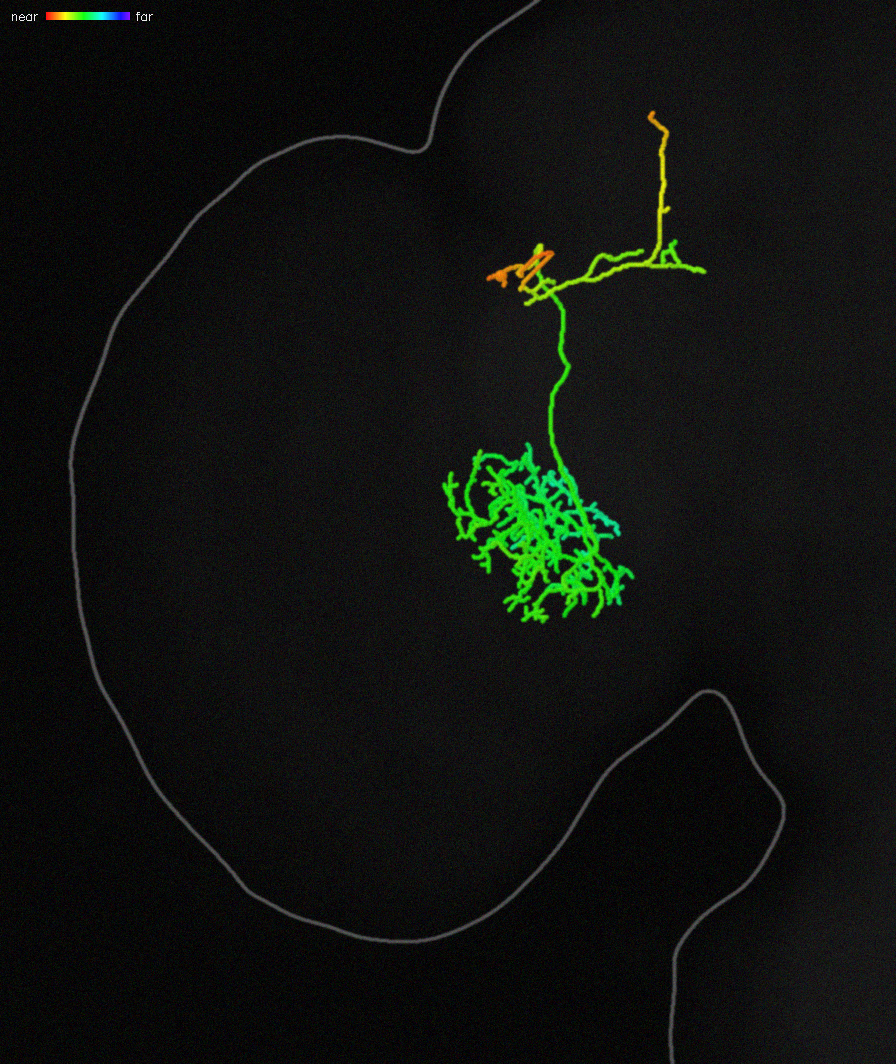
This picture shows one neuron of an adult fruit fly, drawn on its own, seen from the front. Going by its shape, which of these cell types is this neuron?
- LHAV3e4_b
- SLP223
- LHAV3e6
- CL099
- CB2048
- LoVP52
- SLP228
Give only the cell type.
LoVP52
